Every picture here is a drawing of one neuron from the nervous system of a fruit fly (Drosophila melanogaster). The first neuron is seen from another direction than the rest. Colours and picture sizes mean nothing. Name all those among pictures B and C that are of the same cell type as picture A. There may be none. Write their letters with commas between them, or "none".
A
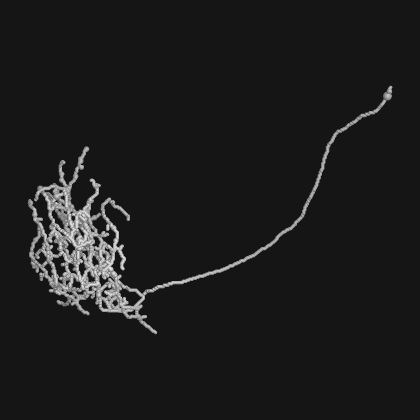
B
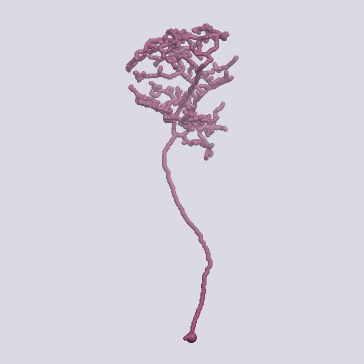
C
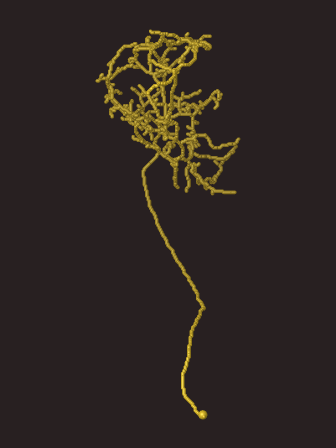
none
